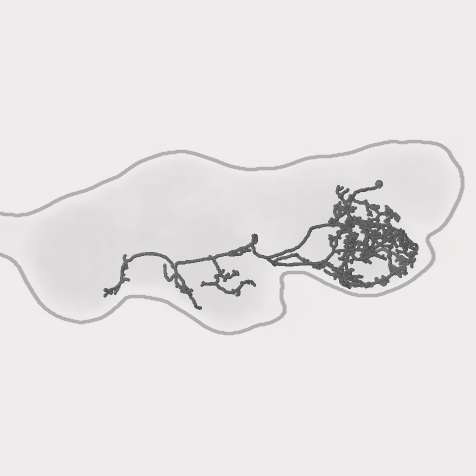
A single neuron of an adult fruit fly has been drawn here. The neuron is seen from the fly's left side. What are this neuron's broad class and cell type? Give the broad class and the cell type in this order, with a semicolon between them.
nerve-cord intrinsic neuron; INXXX219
